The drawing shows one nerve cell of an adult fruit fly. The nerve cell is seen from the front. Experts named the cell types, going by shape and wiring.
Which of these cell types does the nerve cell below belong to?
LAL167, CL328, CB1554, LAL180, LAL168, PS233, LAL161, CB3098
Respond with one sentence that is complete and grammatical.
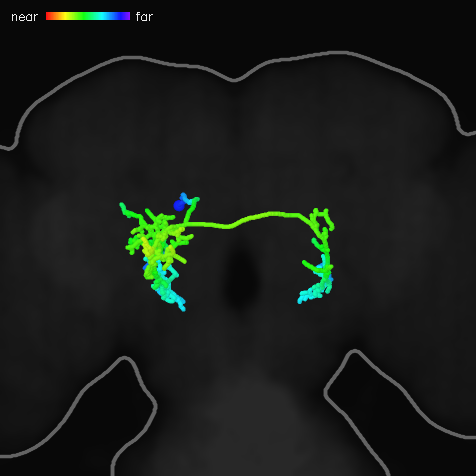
Cell type LAL167 is what this nerve cell is.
